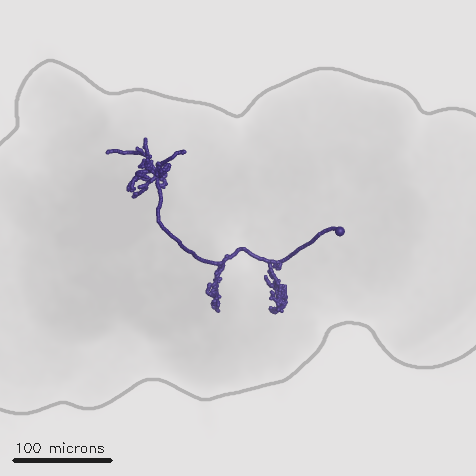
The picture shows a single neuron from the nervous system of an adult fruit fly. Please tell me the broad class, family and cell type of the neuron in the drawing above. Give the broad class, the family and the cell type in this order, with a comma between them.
central-brain intrinsic neuron, hemilineage CREa1_ventral, mAL_m3b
